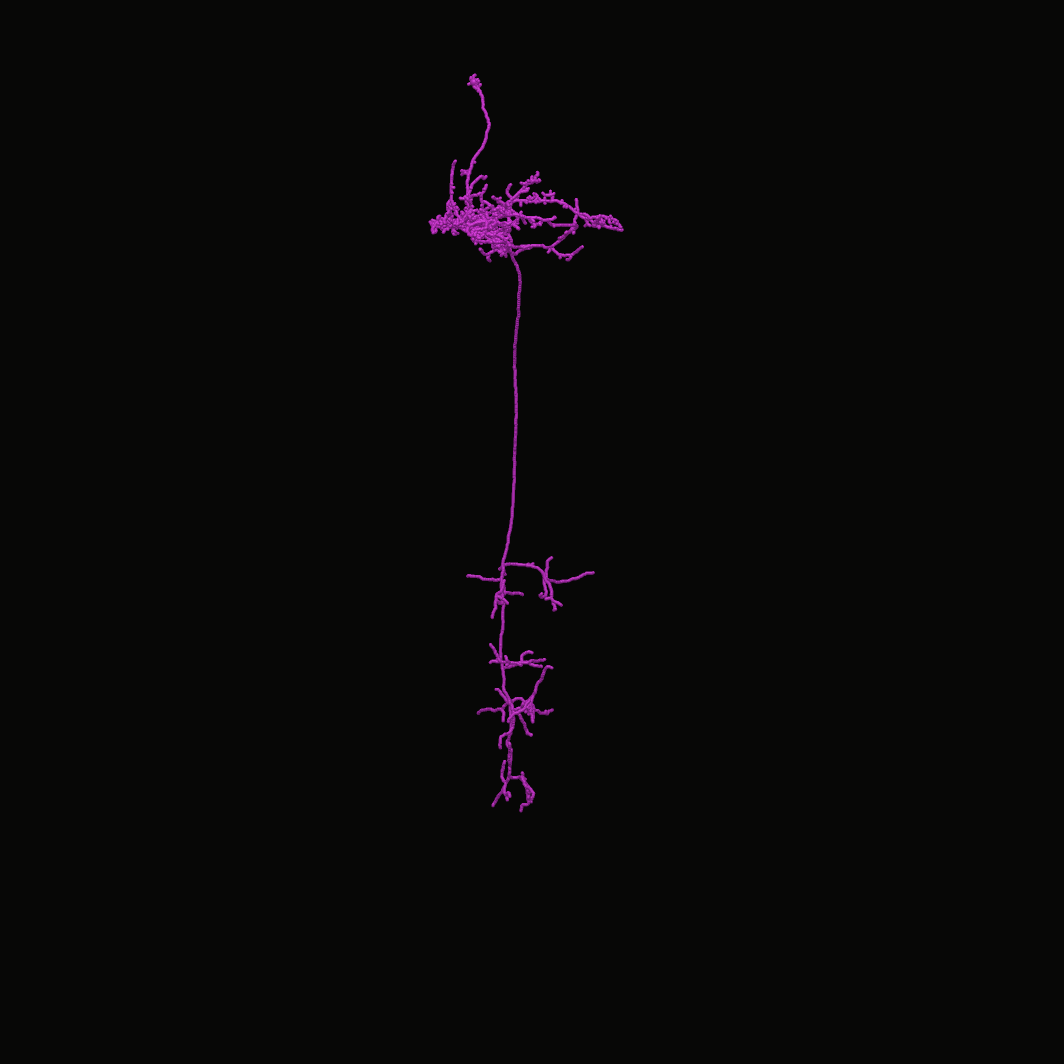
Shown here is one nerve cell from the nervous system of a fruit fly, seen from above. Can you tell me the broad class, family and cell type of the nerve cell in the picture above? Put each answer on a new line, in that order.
descending neuron
DNbe
DNbe005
